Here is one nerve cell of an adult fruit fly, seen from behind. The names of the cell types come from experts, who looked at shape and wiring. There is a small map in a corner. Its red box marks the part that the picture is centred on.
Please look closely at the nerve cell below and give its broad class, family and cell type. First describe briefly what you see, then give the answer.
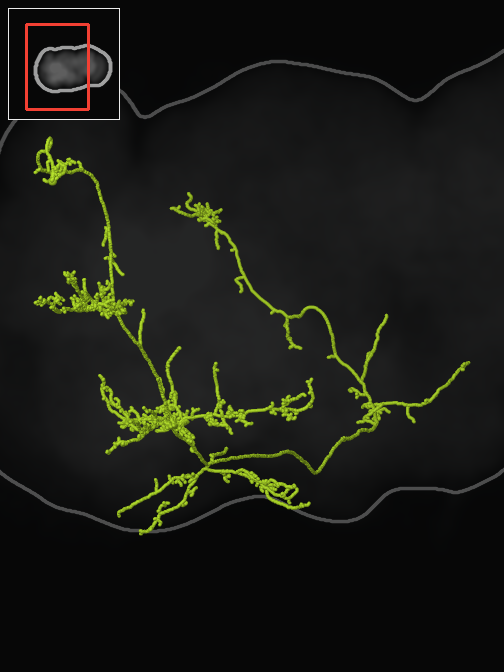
Dozens of branch ends can be seen. In this view it is about as wide as it is tall. Its broad class is ascending neuron. The family is hemilineage 05B. It is of cell type AN05B102d.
